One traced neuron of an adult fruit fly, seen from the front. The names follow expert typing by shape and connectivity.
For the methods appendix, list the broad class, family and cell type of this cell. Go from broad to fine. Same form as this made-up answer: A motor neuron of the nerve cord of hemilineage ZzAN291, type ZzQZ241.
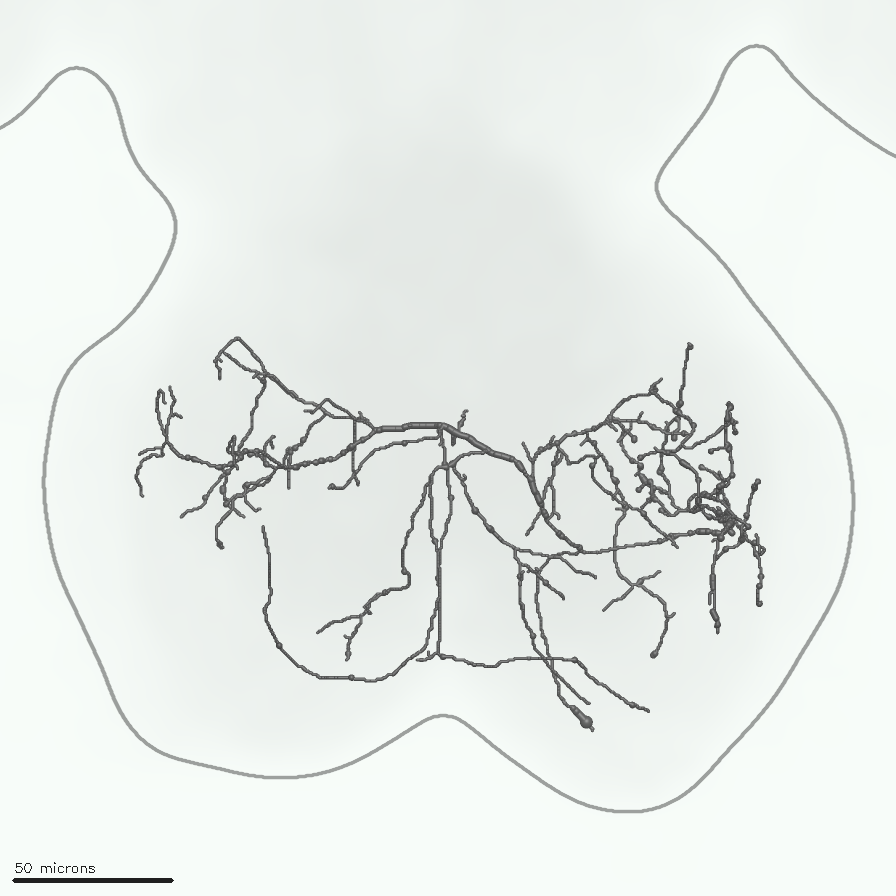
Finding: A nerve-cord intrinsic neuron of hemilineage 04B, type IN04B018.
